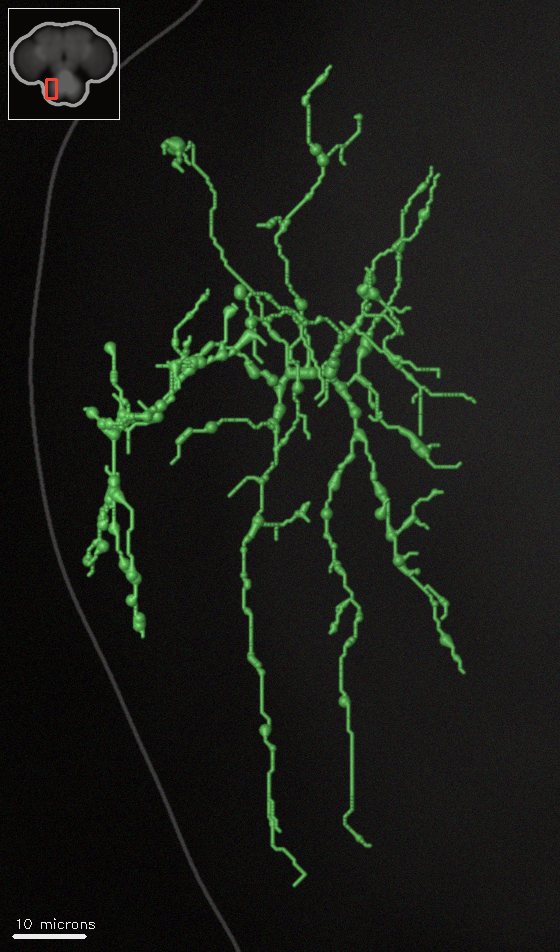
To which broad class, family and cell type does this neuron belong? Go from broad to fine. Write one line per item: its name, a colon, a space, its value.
broad class: nerve-cord intrinsic neuron
family: hemilineage 21A
cell type: IN21A083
